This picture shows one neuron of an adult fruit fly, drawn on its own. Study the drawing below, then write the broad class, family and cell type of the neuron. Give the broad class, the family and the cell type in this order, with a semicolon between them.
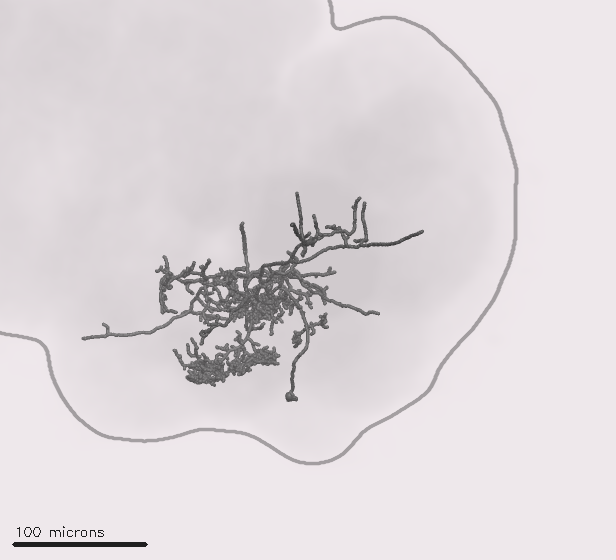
nerve-cord intrinsic neuron; hemilineage 06B; IN06B016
